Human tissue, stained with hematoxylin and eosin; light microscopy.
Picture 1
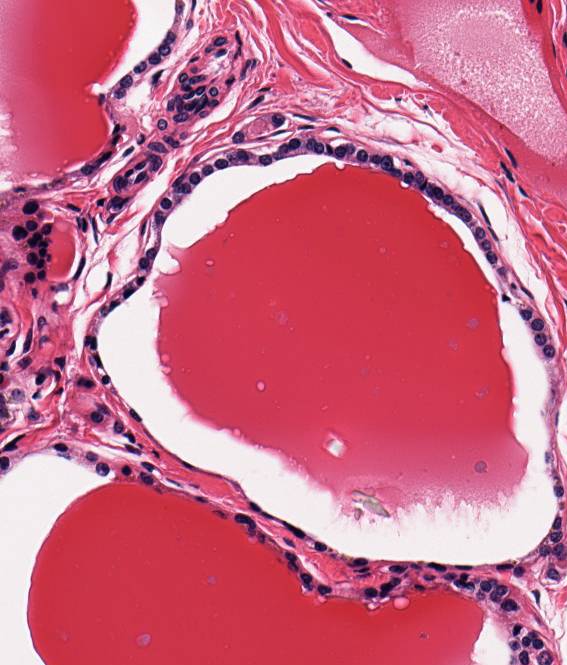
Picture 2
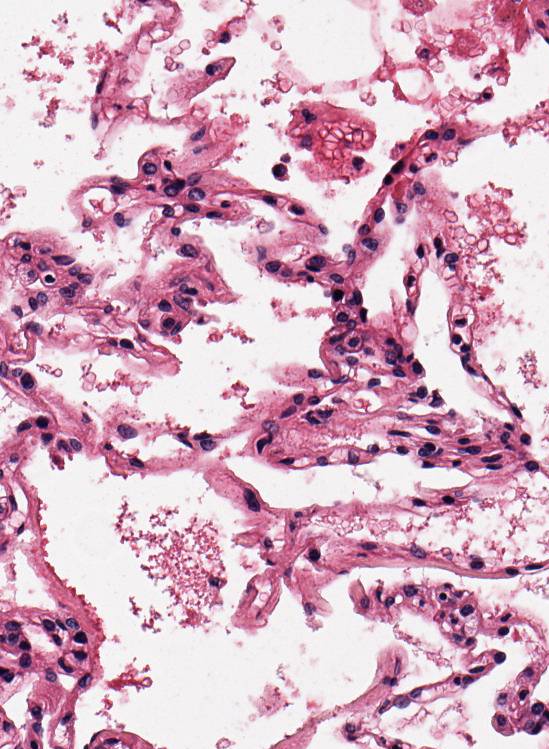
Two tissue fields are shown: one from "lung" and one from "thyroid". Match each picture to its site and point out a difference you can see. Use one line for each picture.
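Site of picture 1: thyroid. Most of the field is occupied by large rounded closed follicles, with one whole follicle in the centre and parts of others at the edges.
Site of picture 2: lung. No glands, fat cells or muscle bundles are present anywhere in the field.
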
